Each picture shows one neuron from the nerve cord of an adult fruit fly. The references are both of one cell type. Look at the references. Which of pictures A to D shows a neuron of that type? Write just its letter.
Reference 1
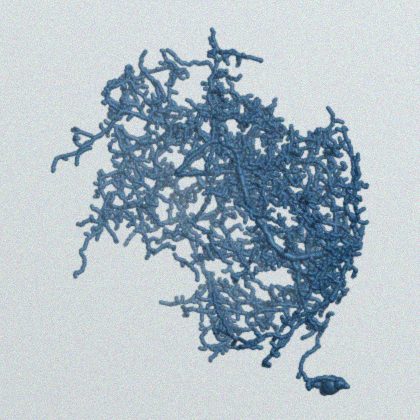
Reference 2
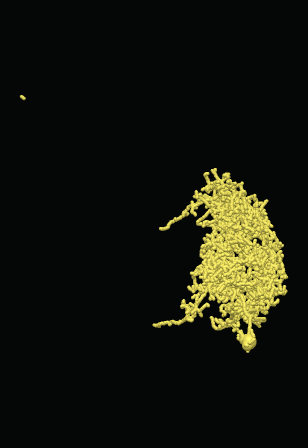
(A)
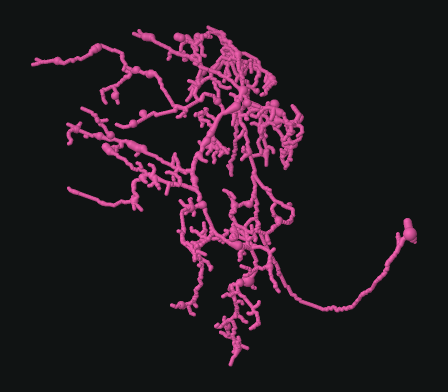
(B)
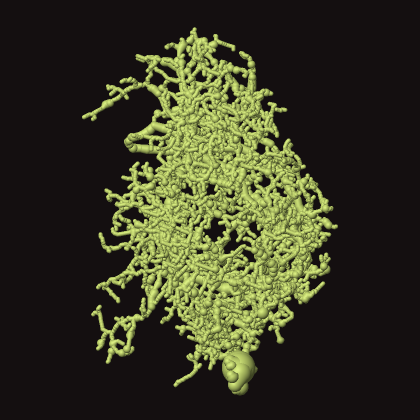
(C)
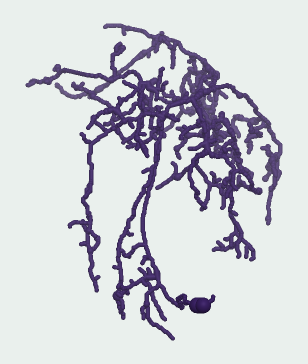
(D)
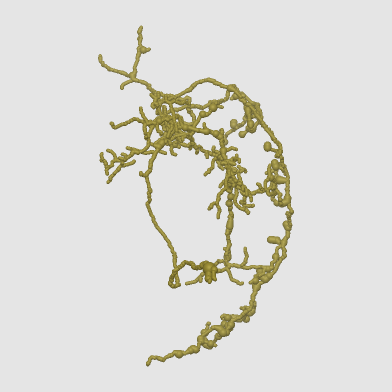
B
